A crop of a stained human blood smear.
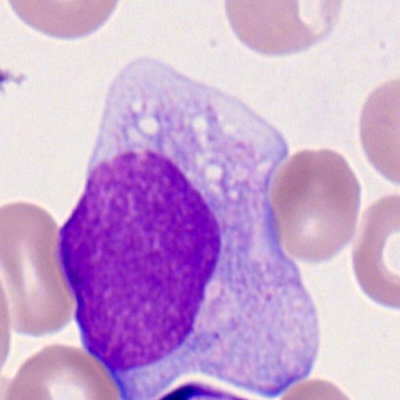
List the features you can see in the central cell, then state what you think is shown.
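Notice that the nucleus is a single unlobed mass, sitting toward the lower left of the cell. Around it, the cytoplasm is plentiful and pale grey-blue. In its upper part lie several small clear vacuoles, and fine pinkish-purple granules are scattered all through it. You are looking at a monocyte.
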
